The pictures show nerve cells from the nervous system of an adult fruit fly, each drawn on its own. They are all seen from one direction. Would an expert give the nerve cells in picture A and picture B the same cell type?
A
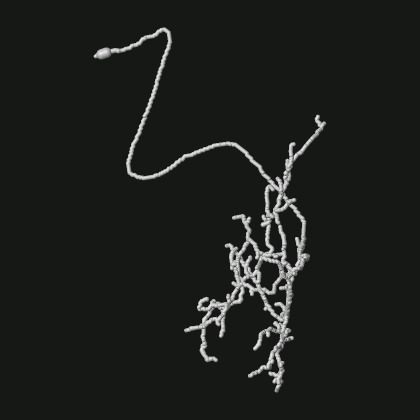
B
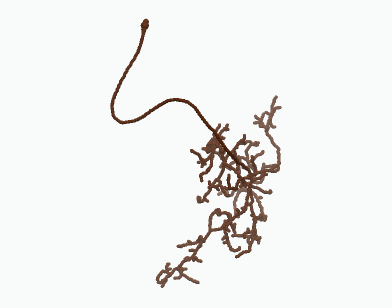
no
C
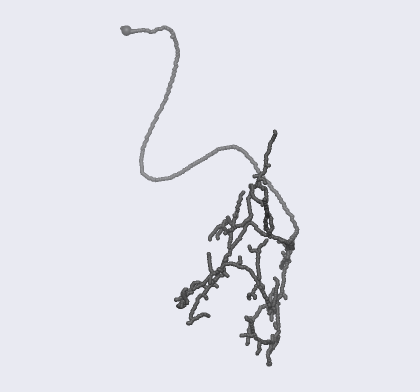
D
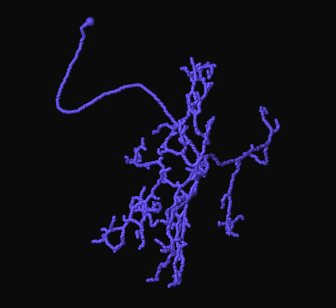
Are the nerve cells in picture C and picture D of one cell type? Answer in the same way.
no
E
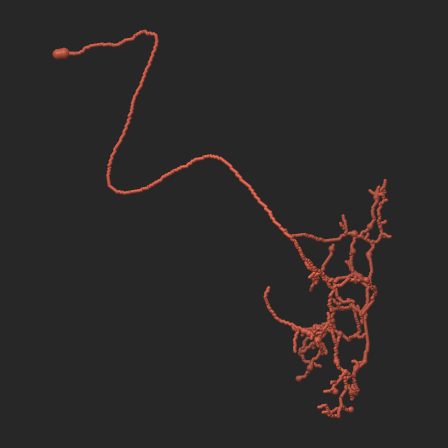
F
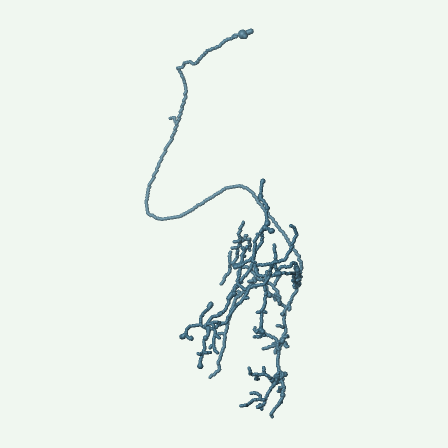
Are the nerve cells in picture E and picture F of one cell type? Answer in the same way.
no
